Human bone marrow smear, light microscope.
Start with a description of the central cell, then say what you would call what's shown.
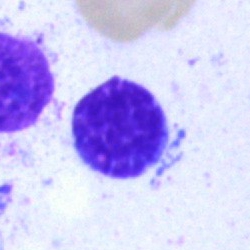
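Roughly round, the cell has a small blunt point on top. No distinct cytoplasmic rim shows around the nucleus. Its chromatin is dark purple and clumped, with paler streaks between darker patches. A few small pinkish-magenta dots lie over the nucleus. The cell is a lymphocyte.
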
